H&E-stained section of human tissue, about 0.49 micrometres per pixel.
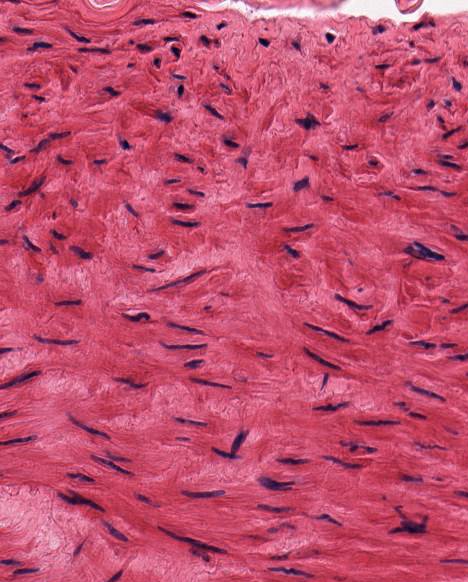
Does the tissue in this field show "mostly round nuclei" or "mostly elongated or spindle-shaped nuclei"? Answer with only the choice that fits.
Mostly elongated or spindle-shaped nuclei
